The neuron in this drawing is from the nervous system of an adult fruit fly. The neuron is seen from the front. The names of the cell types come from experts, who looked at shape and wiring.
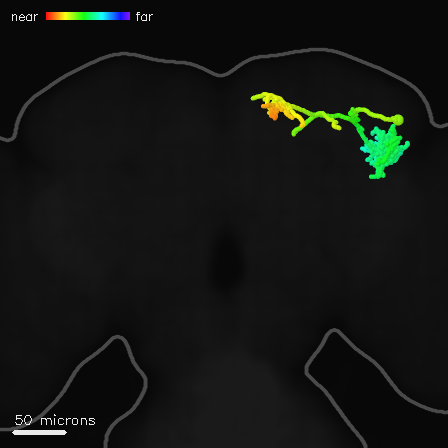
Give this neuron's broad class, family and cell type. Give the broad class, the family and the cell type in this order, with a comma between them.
central-brain intrinsic neuron, hemilineage SLPad1_anterior, LH008m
